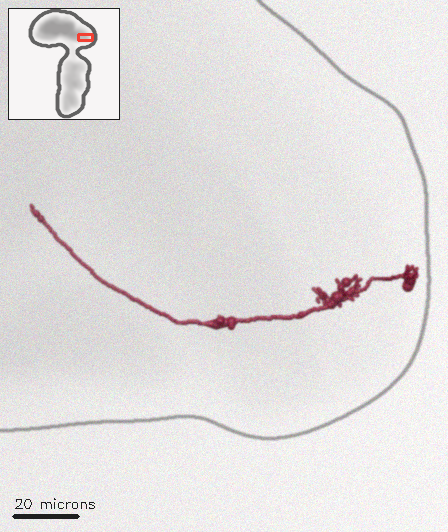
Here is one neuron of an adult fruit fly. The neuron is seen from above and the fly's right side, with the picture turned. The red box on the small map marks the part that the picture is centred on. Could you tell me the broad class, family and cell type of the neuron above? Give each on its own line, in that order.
optic-lobe intrinsic neuron
Tm
Tm1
